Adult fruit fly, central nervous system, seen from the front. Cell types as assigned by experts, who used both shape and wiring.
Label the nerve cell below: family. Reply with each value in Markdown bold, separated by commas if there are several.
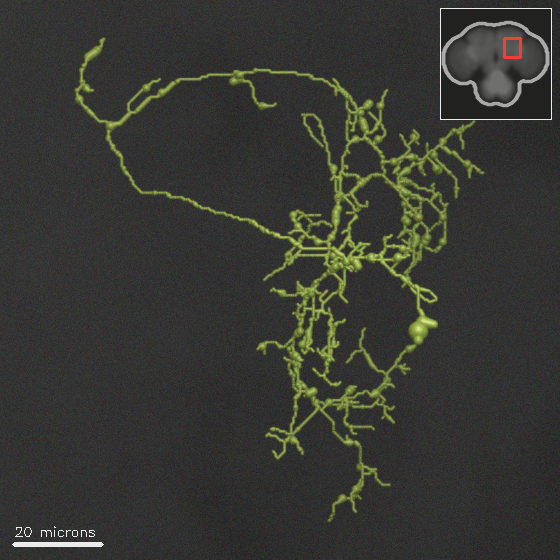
**hemilineage VLPa1_medial**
